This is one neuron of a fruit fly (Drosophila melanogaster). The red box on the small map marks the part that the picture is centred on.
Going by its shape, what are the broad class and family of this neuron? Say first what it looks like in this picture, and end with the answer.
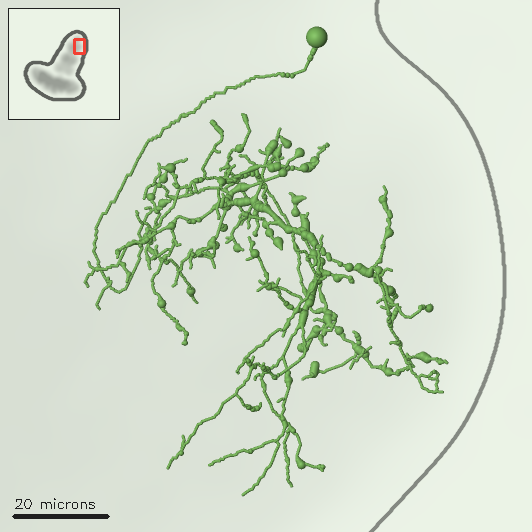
The cell body can be seen at the top of the picture. By the scale bar it is about 100 microns tall in this view. Dozens of branch ends can be seen. It is a nerve-cord intrinsic neuron. The family is hemilineage 03A.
